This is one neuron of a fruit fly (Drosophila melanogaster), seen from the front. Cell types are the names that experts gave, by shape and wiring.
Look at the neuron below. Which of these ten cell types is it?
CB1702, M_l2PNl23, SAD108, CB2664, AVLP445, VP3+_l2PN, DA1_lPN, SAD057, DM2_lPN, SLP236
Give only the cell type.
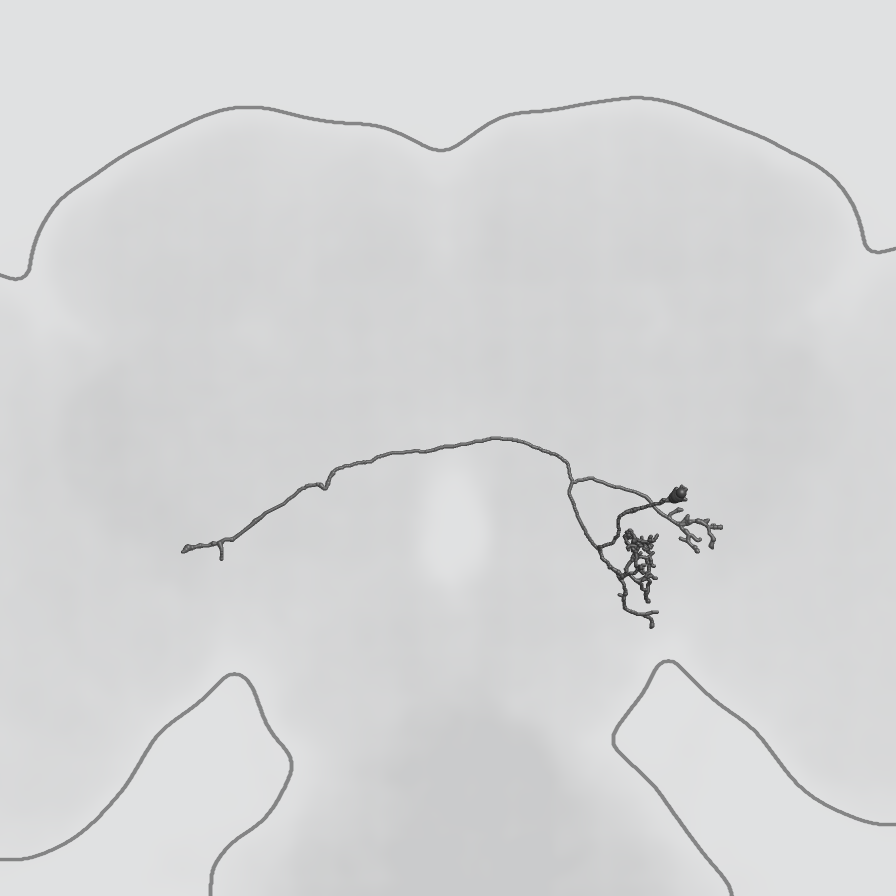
SAD057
